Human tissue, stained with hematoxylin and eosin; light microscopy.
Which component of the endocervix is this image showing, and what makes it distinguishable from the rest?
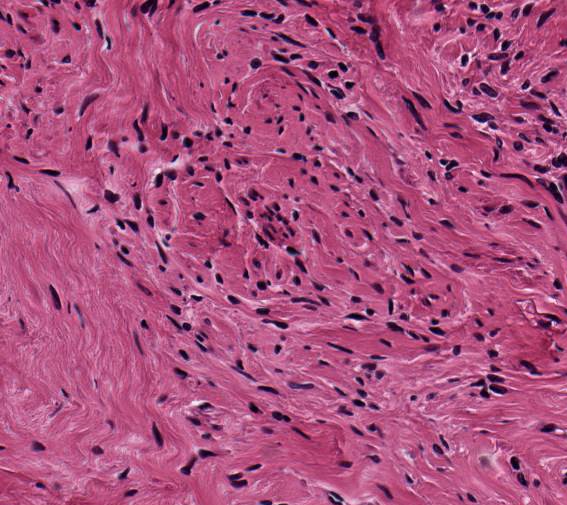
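It's dense connective tissue throughout: dense pink fibrous tissue with scattered nuclei, and no epithelium anywhere. The collagen bundles on the left are wavy, and most nuclei are dark, slender and spindle-shaped.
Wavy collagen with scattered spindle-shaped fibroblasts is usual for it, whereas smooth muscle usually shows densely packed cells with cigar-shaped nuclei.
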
